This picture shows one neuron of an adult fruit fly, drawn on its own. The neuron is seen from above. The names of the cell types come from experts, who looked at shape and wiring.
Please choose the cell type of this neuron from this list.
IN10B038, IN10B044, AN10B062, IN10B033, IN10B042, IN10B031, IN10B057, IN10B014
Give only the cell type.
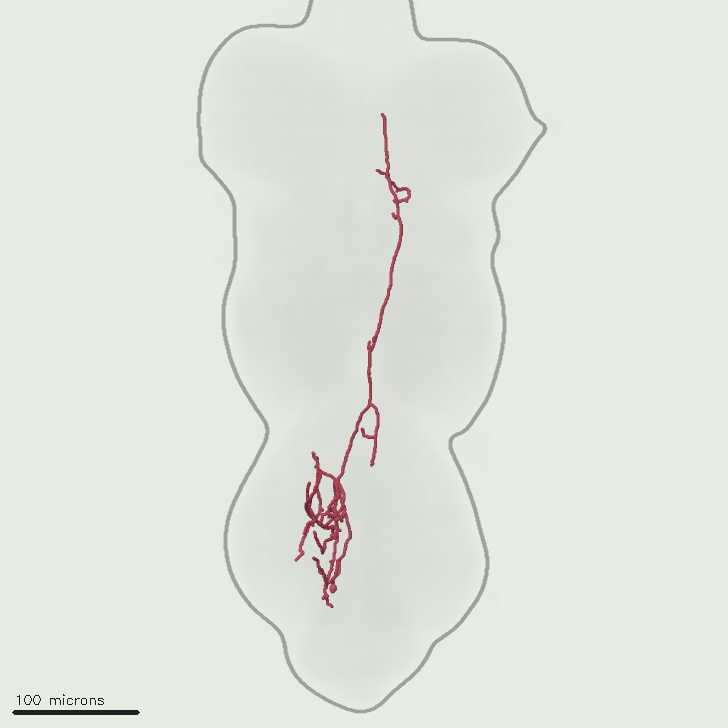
IN10B038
